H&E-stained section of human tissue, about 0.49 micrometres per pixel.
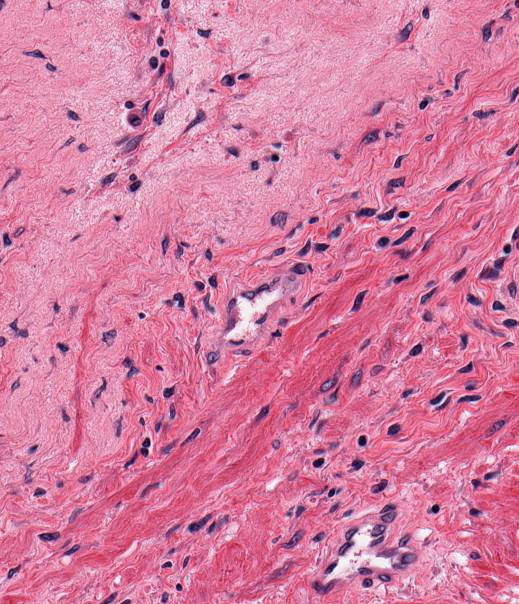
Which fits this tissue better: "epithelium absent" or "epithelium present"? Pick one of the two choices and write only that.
Epithelium absent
